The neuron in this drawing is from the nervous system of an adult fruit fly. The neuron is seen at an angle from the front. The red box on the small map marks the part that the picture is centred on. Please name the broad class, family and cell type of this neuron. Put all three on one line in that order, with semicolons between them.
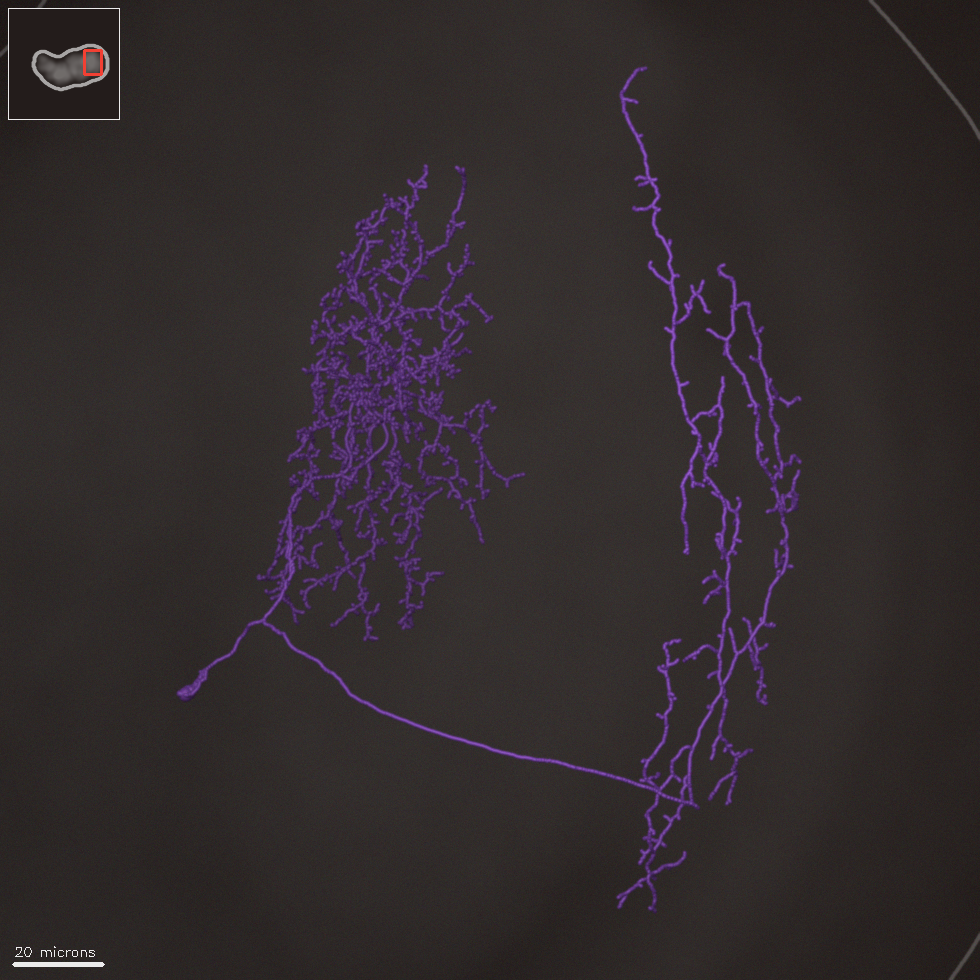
optic-lobe intrinsic neuron; MeLo; MeLo10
